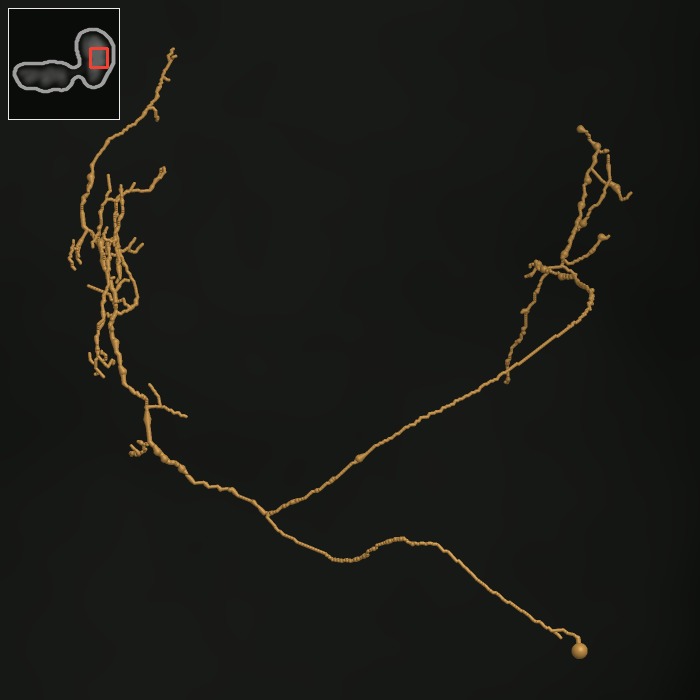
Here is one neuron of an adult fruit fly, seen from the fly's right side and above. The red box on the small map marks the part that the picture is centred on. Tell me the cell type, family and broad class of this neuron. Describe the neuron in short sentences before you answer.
The cell body can be seen at the lower right of the picture. The picture shows dozens of branch ends. Its cell type is CB4112. The family is hemilineage SLPa&l1_lateral. It is a central-brain intrinsic neuron.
